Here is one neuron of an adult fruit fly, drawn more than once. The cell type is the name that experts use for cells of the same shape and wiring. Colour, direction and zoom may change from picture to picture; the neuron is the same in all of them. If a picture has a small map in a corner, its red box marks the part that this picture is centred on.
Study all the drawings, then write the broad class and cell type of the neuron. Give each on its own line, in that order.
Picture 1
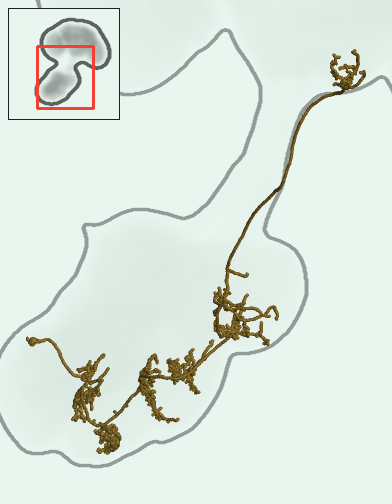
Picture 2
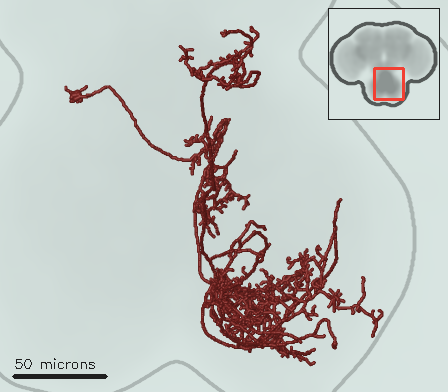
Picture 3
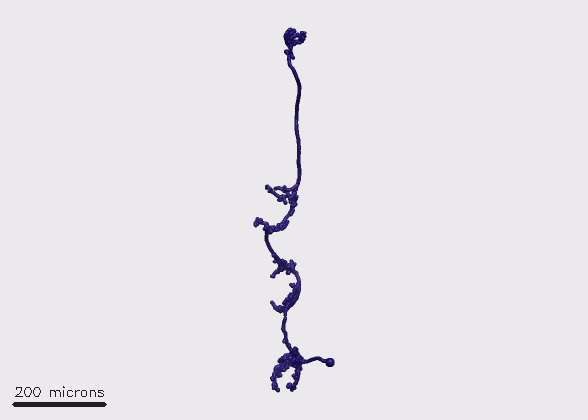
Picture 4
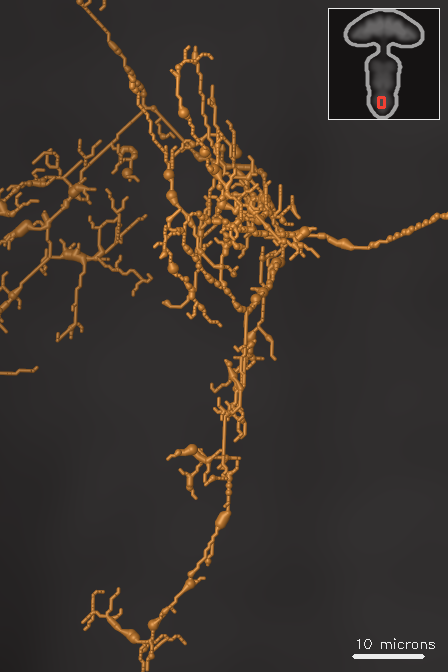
ascending neuron
ANXXX092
